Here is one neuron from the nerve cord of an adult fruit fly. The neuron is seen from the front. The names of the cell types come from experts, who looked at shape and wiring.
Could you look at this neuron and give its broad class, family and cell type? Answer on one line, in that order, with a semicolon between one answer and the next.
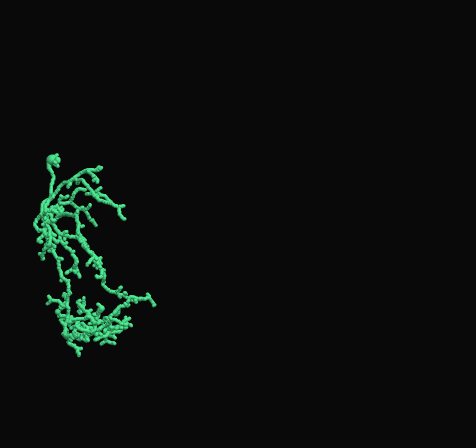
nerve-cord intrinsic neuron; hemilineage 19A; IN19A133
